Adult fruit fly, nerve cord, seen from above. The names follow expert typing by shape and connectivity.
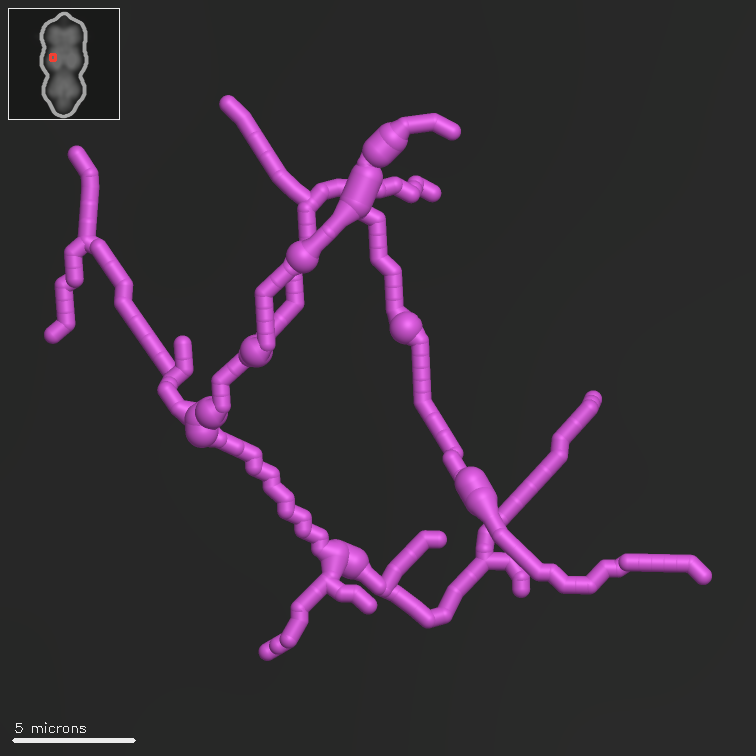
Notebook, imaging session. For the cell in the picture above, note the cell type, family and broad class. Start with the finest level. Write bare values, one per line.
IN03B085
hemilineage 03B
nerve-cord intrinsic neuron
